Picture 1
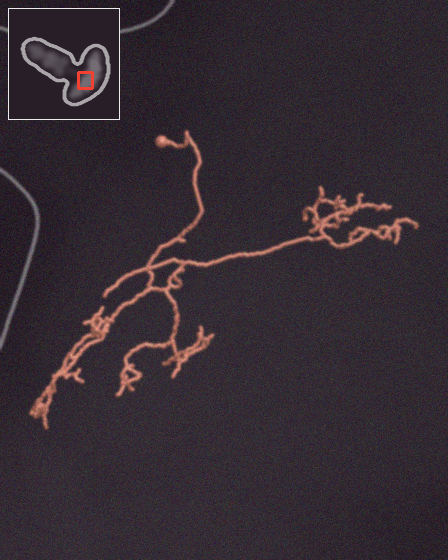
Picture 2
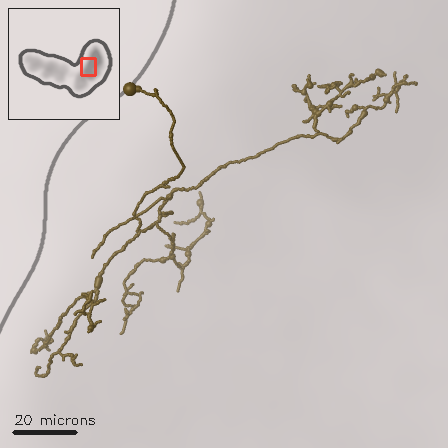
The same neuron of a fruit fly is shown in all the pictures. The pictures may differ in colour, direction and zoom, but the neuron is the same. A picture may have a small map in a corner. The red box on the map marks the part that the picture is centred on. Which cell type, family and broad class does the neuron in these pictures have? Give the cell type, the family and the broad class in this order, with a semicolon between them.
SMP331; hemilineage DM3_dorso_lateral; central-brain intrinsic neuron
